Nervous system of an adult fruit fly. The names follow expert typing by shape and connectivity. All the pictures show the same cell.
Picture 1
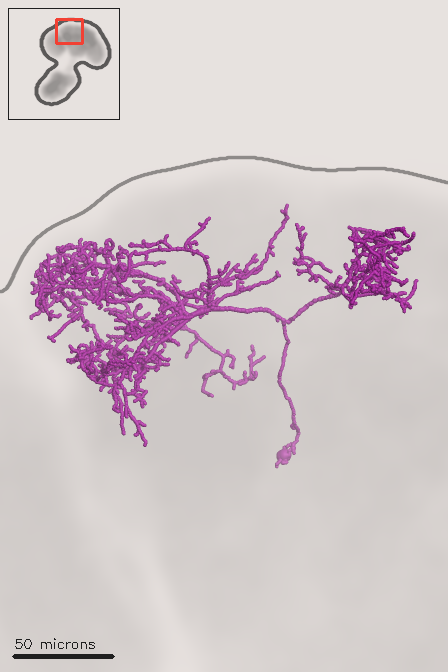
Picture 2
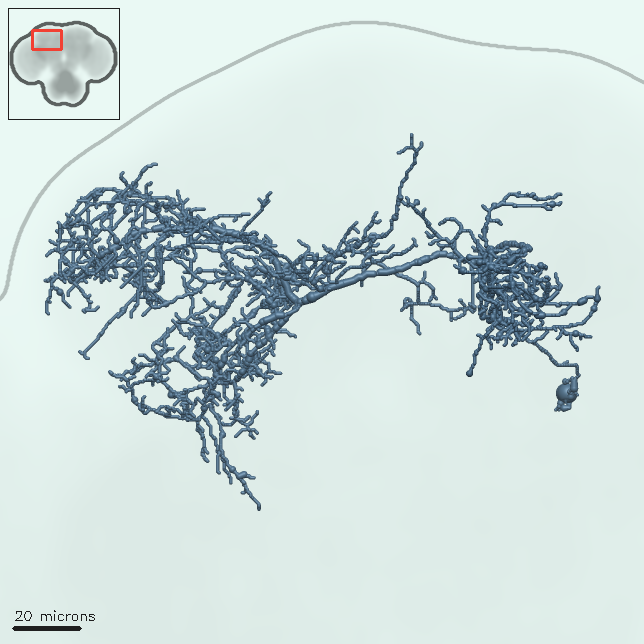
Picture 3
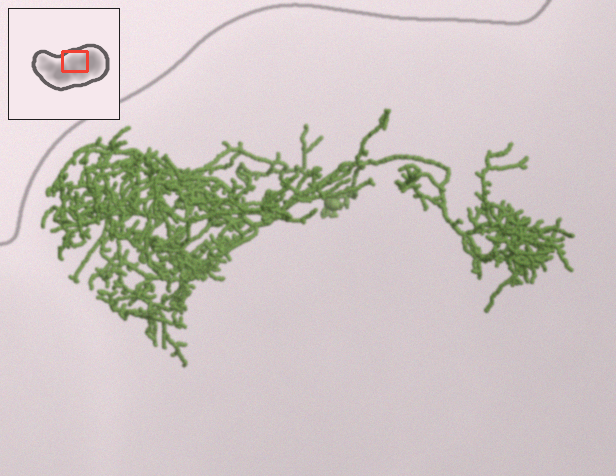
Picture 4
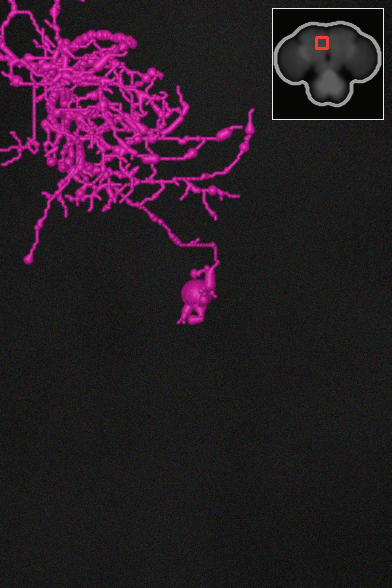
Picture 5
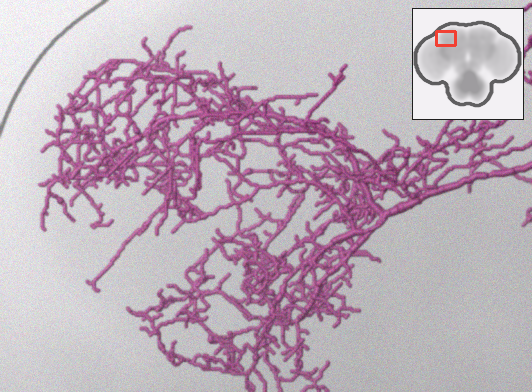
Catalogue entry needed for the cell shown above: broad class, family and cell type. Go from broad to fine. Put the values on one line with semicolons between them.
central-brain intrinsic neuron; hemilineage DM4_dorsal; LHPV10b1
